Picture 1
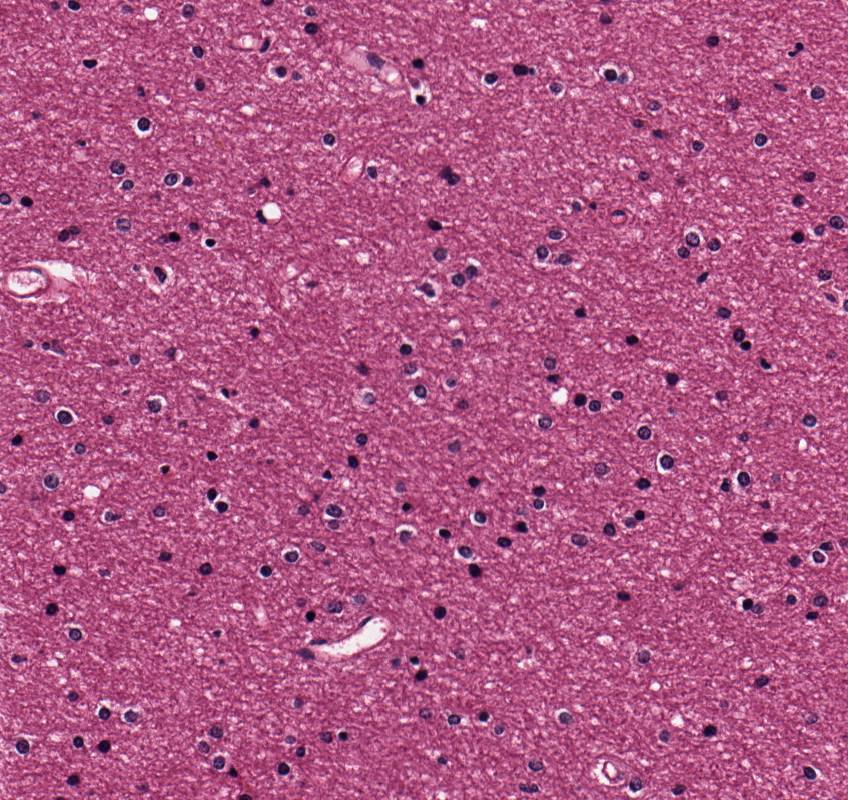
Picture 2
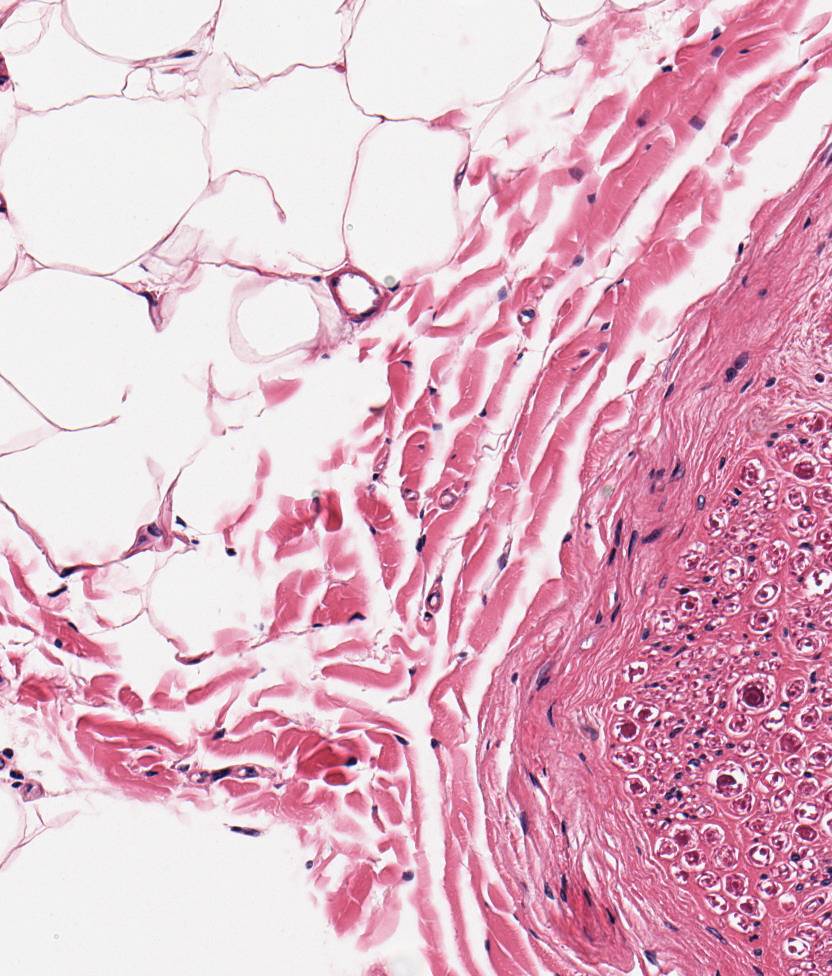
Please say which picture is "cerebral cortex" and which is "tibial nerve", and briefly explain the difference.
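The cerebral cortex is the first picture, and the tibial nerve the second. In the first, a finely fibrillary pink matrix fills the field, with cells scattered singly through it. Their nuclei look small, round and darkly stained, many inside a clear perinuclear halo rather than visible pink cytoplasm. The second has three regions: fat at upper left, a band of pink fibres running obliquely from lower left towards upper right across the middle, and a rounded bundle at lower right. I see that bundle packed with small ring-shaped profiles, most with a central pink dot; wavy pink fibrous tissue with elongated dark nuclei wraps its left side.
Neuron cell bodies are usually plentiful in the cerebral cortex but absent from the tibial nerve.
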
